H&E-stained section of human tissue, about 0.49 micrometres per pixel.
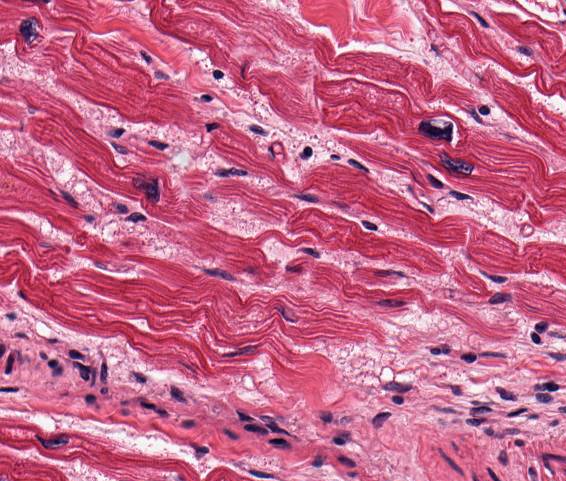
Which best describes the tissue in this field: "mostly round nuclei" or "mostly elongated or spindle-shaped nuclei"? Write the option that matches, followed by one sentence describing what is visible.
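Mostly elongated or spindle-shaped nuclei. Most nuclei are dark, elongated and spindle-shaped, and lie parallel to the fibres.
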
